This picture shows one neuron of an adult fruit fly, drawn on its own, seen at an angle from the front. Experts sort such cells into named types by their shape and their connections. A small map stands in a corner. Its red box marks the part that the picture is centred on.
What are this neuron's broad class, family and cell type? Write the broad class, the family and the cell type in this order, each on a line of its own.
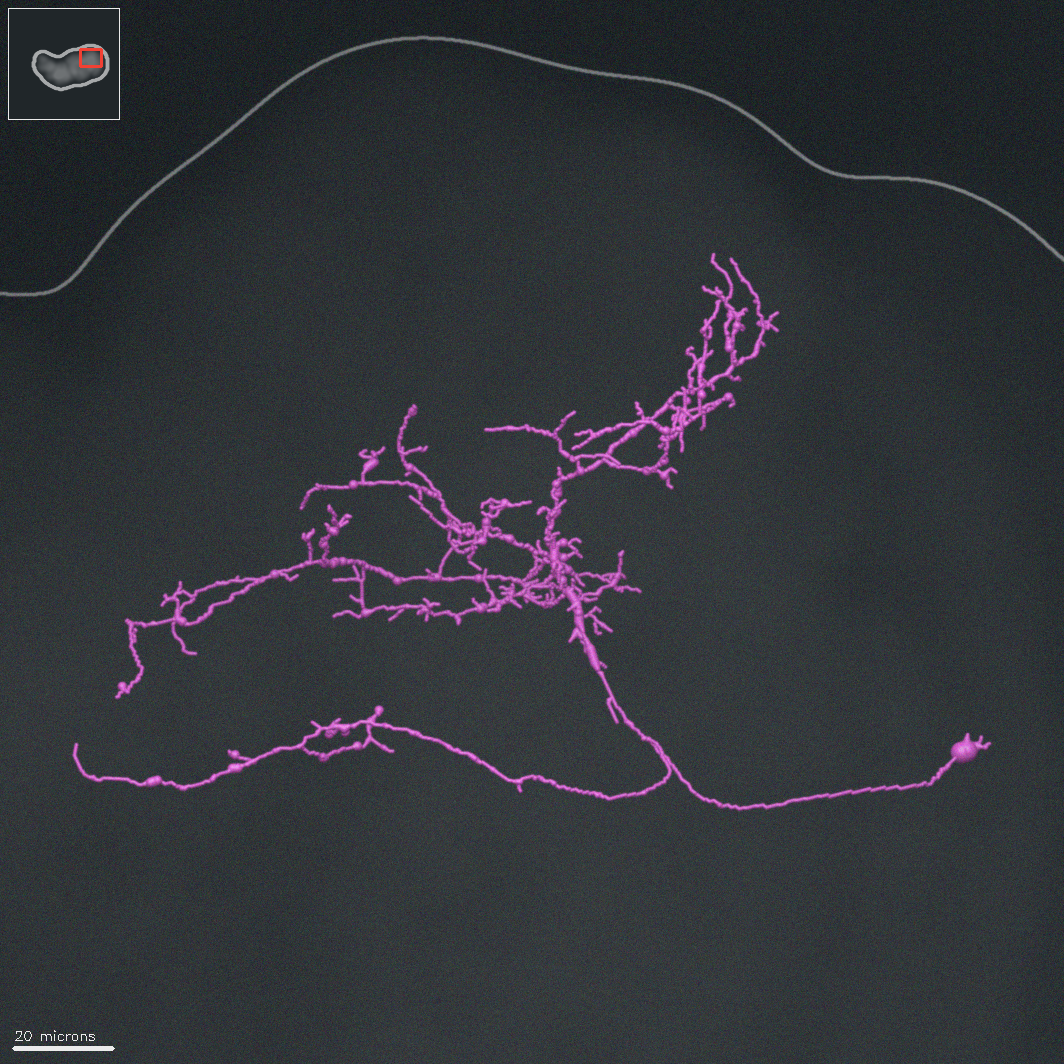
central-brain intrinsic neuron
hemilineage VLPl2_medial
AVLP187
